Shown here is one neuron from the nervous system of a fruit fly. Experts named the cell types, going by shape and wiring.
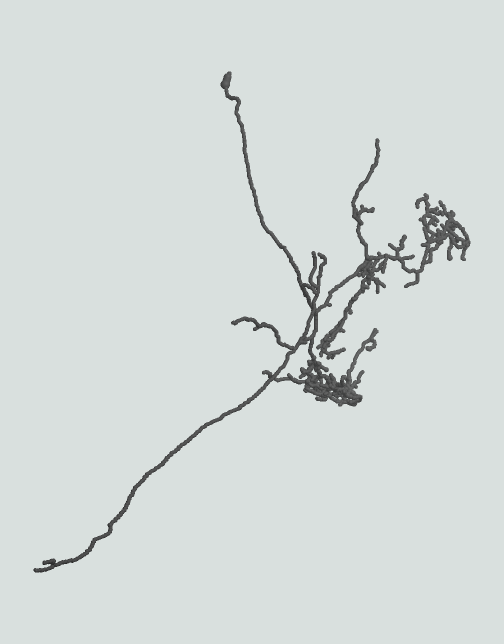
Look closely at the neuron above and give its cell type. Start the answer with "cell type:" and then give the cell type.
cell type: IN23B053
